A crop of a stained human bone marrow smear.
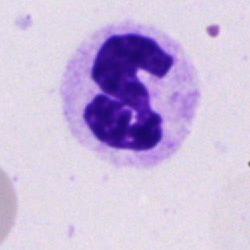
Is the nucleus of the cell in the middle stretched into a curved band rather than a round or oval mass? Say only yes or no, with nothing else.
Yes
